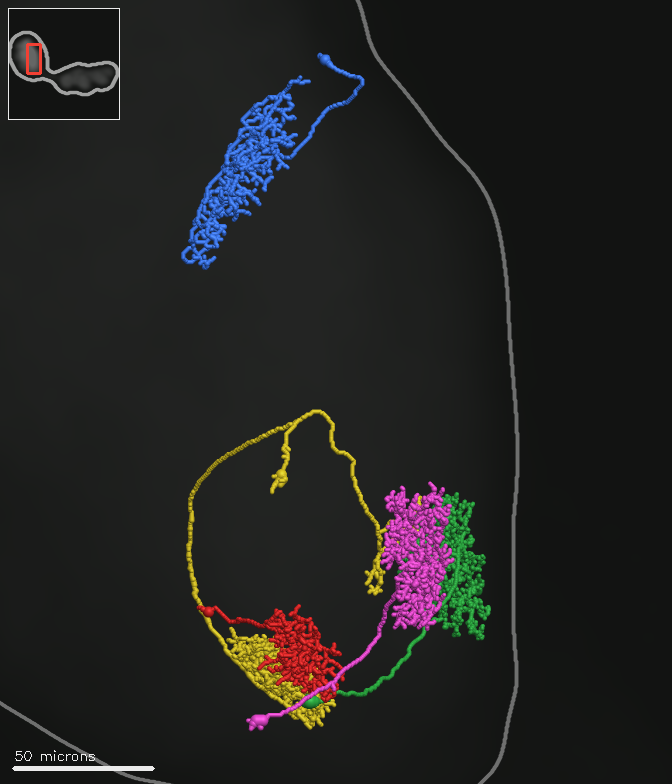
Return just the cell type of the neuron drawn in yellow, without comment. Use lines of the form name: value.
cell type: MeLo9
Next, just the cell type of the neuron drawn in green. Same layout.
cell type: Pm1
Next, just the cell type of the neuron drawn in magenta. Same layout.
cell type: Pm10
